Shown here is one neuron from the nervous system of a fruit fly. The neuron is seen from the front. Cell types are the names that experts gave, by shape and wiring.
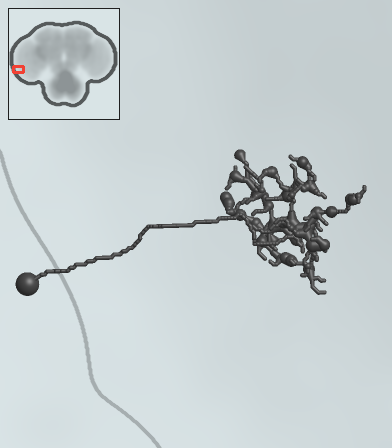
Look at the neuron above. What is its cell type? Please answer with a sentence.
The cell type is Dm15.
